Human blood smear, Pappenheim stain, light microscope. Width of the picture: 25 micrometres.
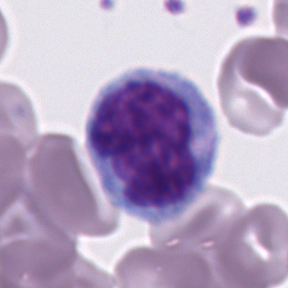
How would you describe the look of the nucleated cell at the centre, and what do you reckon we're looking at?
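Outline: oval, about 14 by 11 micrometres, its edge finely irregular and slightly fuzzy. Nucleus: off-centre toward the upper left, about 11 by 9 micrometres, filling about 60% of the cell's area. Chromatin: dark purple and clumped, with paler gaps between the clumps. Cytoplasm: a band that is widest on the right side of the cell. Name: monocyte.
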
